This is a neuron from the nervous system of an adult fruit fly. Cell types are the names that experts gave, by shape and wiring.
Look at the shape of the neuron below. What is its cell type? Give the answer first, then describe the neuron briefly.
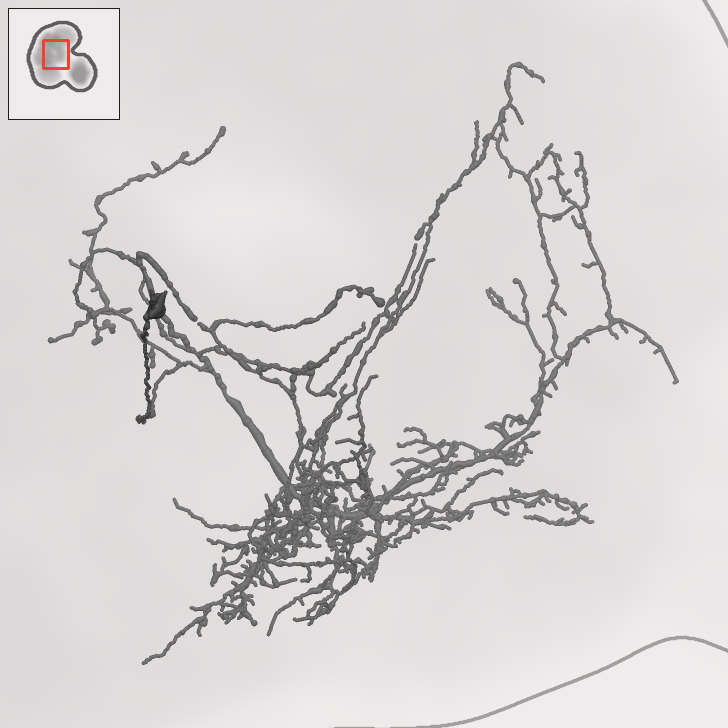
Its cell type is PS089. Its broad class is central-brain intrinsic neuron. The picture shows more than a hundred branch ends. In this view it is about as wide as it is tall.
